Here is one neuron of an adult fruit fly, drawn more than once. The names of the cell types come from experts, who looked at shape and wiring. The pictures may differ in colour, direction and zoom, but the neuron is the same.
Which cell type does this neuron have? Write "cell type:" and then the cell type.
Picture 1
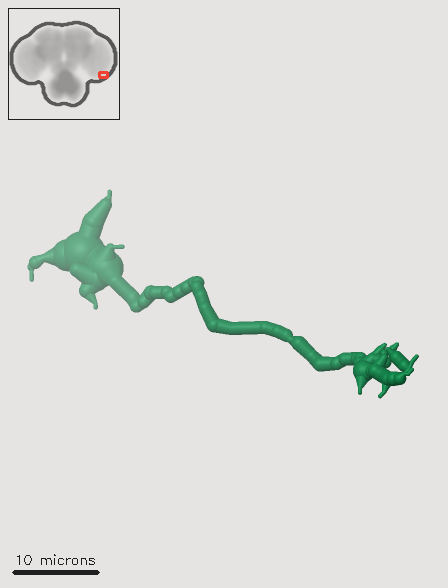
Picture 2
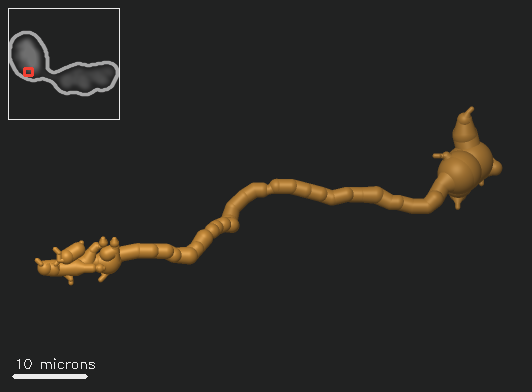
cell type: L2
